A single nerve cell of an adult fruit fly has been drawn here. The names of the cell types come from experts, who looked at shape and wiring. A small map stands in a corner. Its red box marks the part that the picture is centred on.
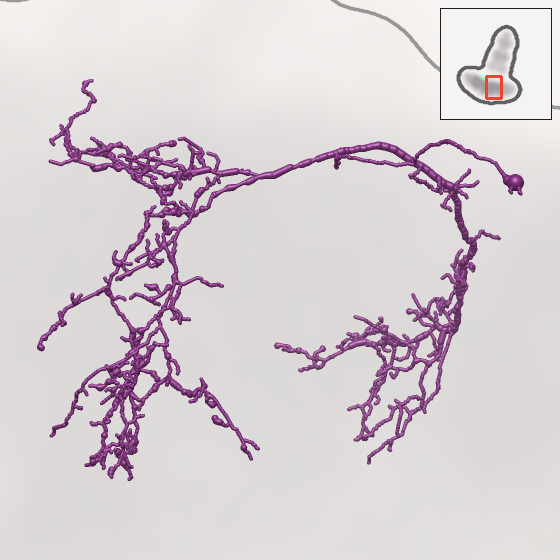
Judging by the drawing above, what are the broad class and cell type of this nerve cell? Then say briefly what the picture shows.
Its broad class is central-brain intrinsic neuron. It is of cell type ATL015. In this view it is about as wide as it is tall.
